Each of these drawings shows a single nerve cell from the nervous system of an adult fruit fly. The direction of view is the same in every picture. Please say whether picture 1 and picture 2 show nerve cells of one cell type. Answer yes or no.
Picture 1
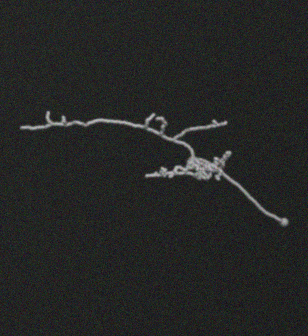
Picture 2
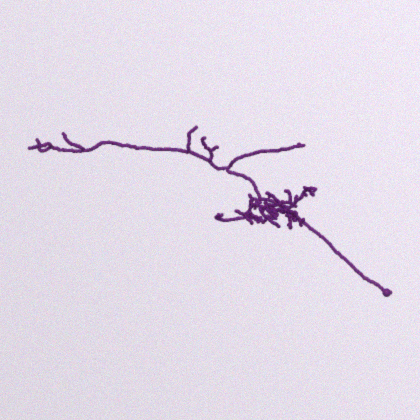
yes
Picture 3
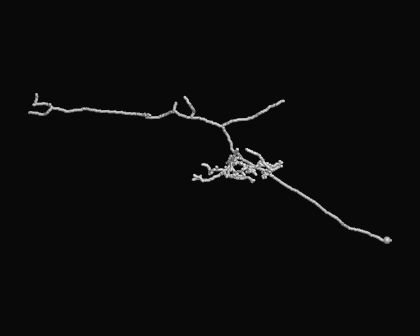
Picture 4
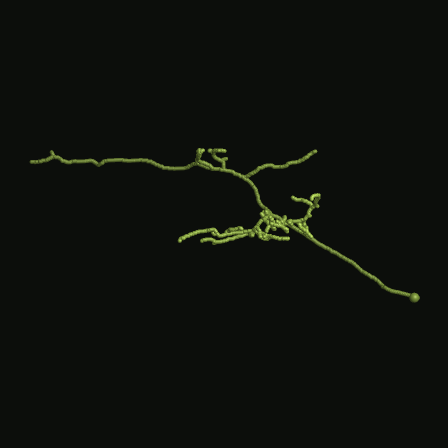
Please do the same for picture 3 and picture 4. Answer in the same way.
yes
